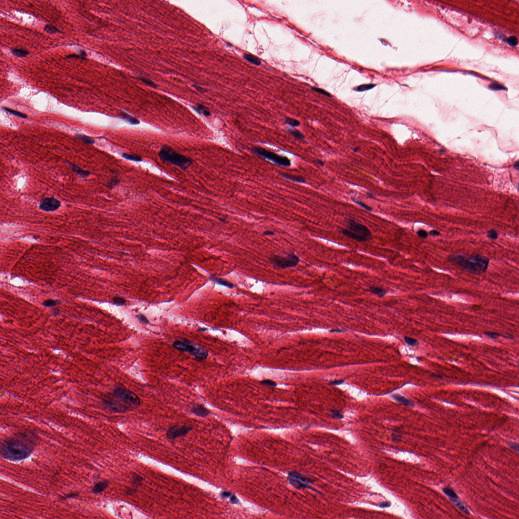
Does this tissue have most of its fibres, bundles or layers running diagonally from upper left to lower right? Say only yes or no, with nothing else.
Yes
